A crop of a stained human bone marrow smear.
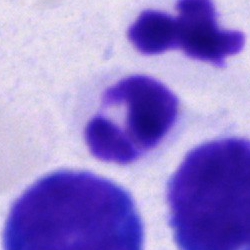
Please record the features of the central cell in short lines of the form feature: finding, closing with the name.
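Gap: small, pale, enclosed between the nuclear lobes near the cell centre
Chromatin: dense, uniformly dark purple
Cytoplasm: pale lilac rim, only slightly darker than the background
Outline: faint, roughly round
Name: segmented neutrophil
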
